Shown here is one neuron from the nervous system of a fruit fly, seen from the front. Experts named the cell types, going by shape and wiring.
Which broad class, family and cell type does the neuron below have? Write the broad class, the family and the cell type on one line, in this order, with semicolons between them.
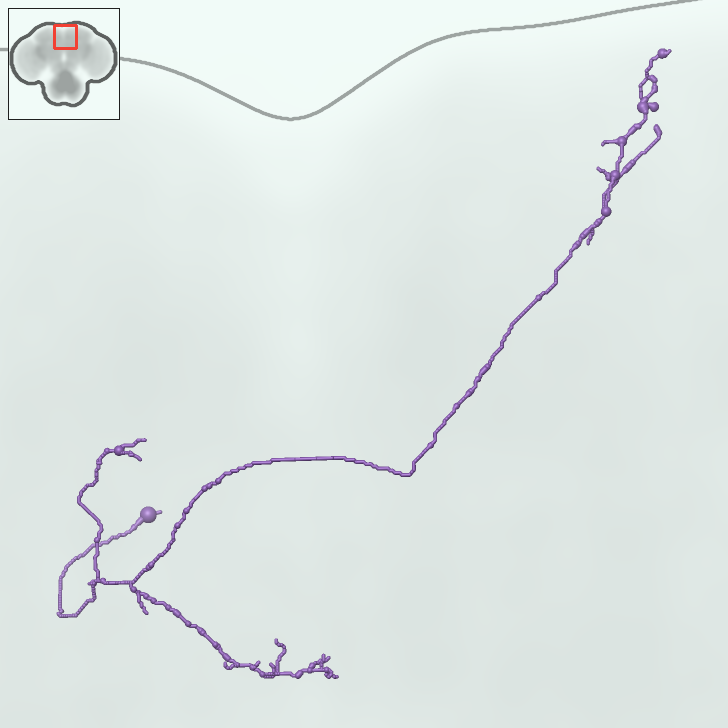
central-brain intrinsic neuron; class CX; FS4B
